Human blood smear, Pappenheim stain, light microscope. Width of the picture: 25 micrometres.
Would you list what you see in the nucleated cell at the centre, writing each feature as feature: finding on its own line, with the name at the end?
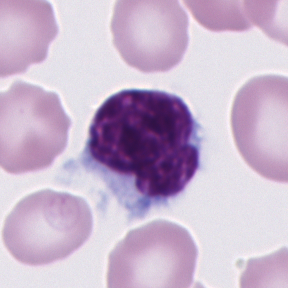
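Size: cell about 11 micrometres across, nucleus about 10
Nucleus: roughly round, with a notch at the lower right setting off a small rounded lobe
Chromatin: dark purple, coarse clumps with paler streaks between
Cytoplasm: pale blue, mostly off to one side of the nucleus
Edge: ragged and wispy at the lower left, not smooth
So: hairy cell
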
